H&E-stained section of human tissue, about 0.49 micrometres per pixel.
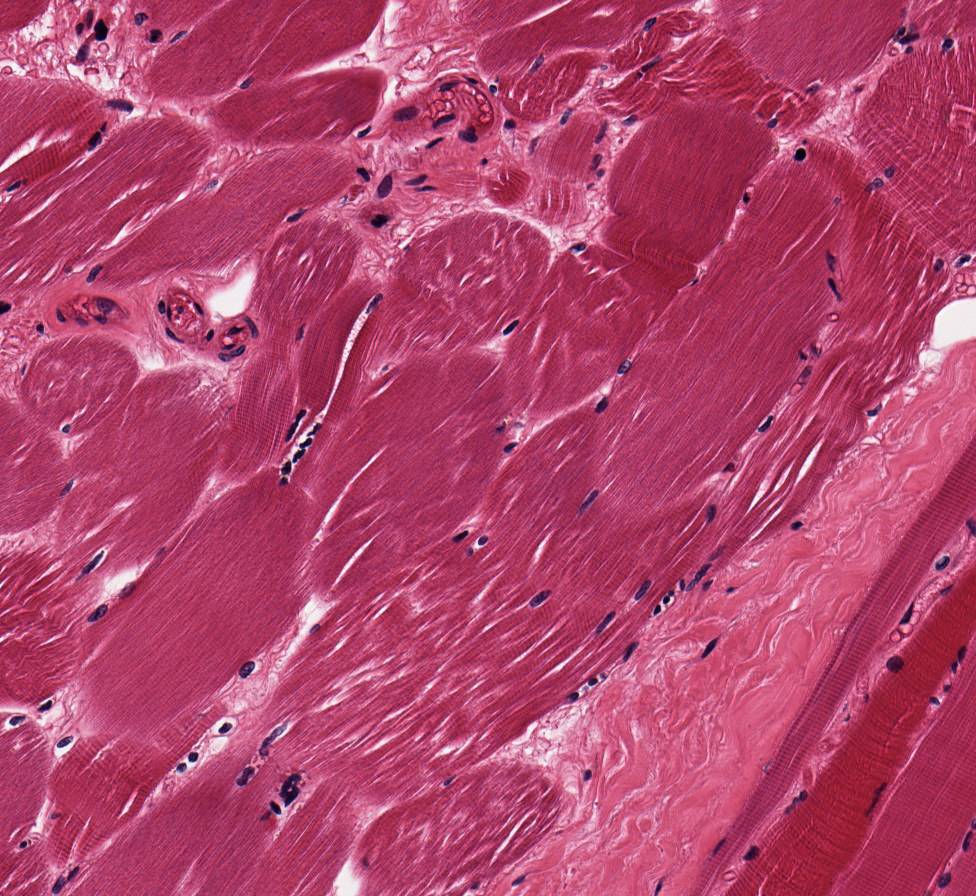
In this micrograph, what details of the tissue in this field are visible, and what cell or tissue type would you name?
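Notice the nuclei: flattened, sitting at the fibre edges rather than centrally. Fibre cytoplasm is deep red-pink, darker than nearby connective tissue, and a pale pink wavy collagenous band cuts diagonally across the lower right. Clear clefts between fibres are probably processing shrinkage. It's skeletal muscle.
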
